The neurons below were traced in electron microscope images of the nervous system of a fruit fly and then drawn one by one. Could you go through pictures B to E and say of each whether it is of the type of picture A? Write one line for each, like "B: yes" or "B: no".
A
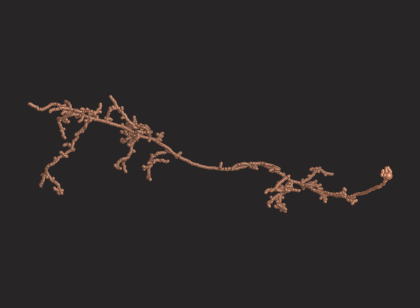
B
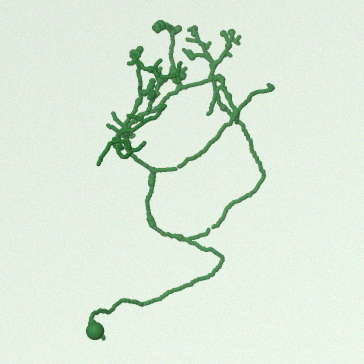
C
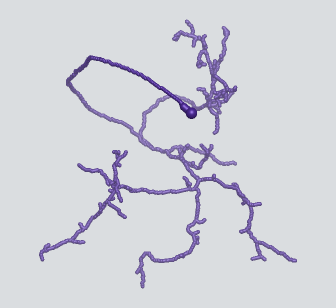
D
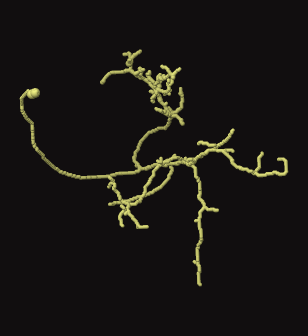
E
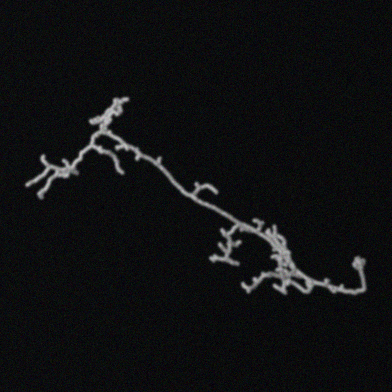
B: no
C: no
D: no
E: yes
